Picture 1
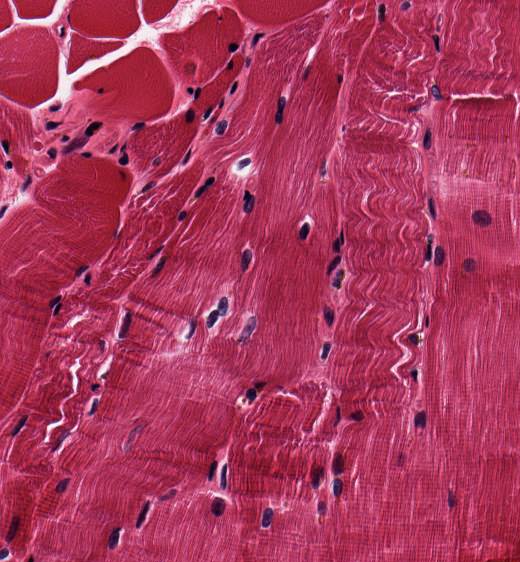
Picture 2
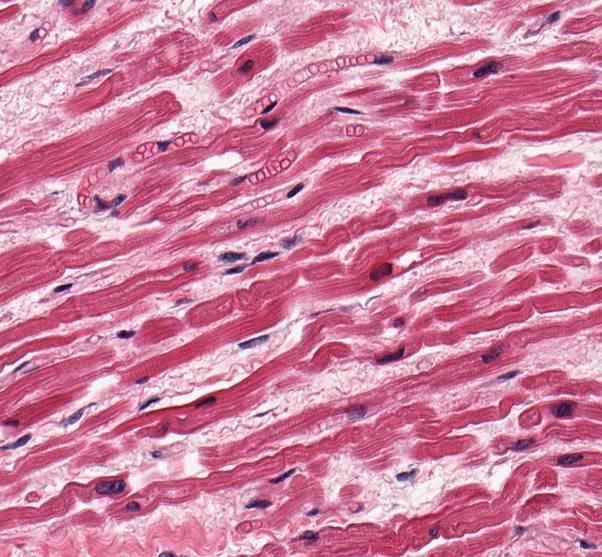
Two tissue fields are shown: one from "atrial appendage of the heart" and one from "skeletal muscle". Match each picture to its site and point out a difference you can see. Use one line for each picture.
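Picture 1 is from the skeletal muscle. The muscle nuclei are dark, elongated and lie mostly along the edges of the fibres.
Picture 2 is from the atrial appendage of the heart. The muscle fibre nuclei are single, elongated and sit centrally within the fibres.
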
